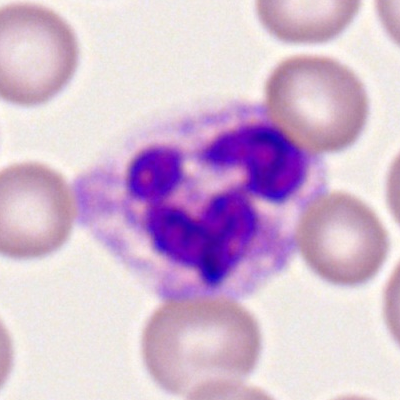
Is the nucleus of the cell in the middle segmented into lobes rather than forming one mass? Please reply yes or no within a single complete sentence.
Yes, the nucleus of this cell is divided into two or more lobes.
